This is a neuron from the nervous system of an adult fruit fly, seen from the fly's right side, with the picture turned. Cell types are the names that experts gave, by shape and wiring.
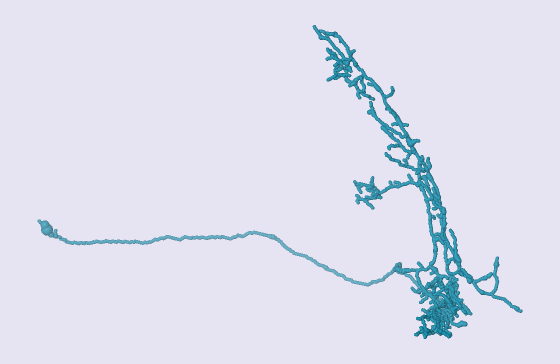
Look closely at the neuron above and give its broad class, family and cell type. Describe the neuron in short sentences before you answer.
The picture shows dozens of branch ends. As drawn here it is wider than it is tall. Its broad class is central-brain intrinsic neuron. The family is hemilineage DM1_antero_ventral. Its cell type is LAL132_a.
